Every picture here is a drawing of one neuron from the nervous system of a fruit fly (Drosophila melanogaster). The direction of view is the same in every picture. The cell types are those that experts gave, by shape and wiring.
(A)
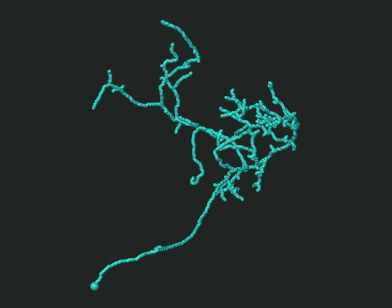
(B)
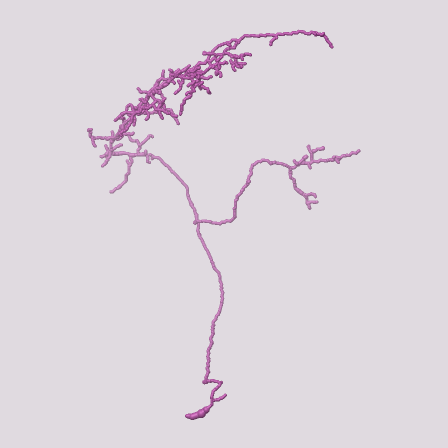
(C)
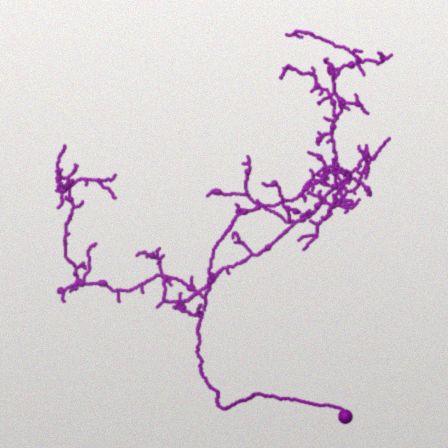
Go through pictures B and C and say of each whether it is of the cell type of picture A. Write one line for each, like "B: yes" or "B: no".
B: yes
C: yes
